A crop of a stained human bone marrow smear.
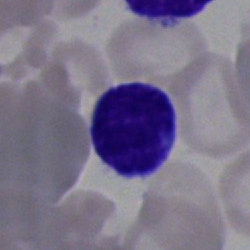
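Lymphocyte at the centre of the smear. First, the dark-staining nucleus fills almost the whole cell. Next, its chromatin is dense and deep blue-purple throughout. Finally, no nucleoli are visible, and no granules are visible over the cell.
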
